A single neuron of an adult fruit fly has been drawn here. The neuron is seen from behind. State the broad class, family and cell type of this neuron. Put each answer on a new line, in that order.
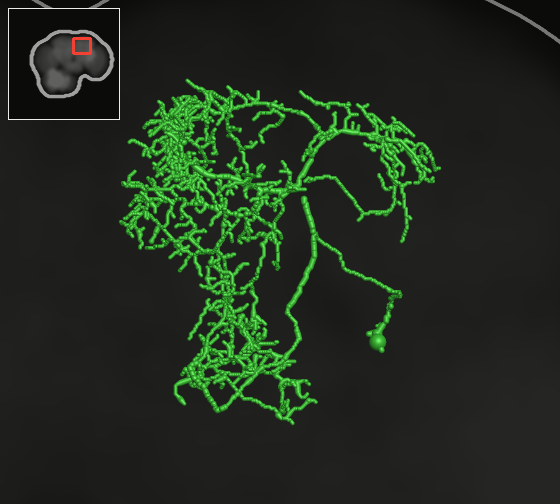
central-brain intrinsic neuron
hemilineage AOTUv4_dorsal
SMP153_a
